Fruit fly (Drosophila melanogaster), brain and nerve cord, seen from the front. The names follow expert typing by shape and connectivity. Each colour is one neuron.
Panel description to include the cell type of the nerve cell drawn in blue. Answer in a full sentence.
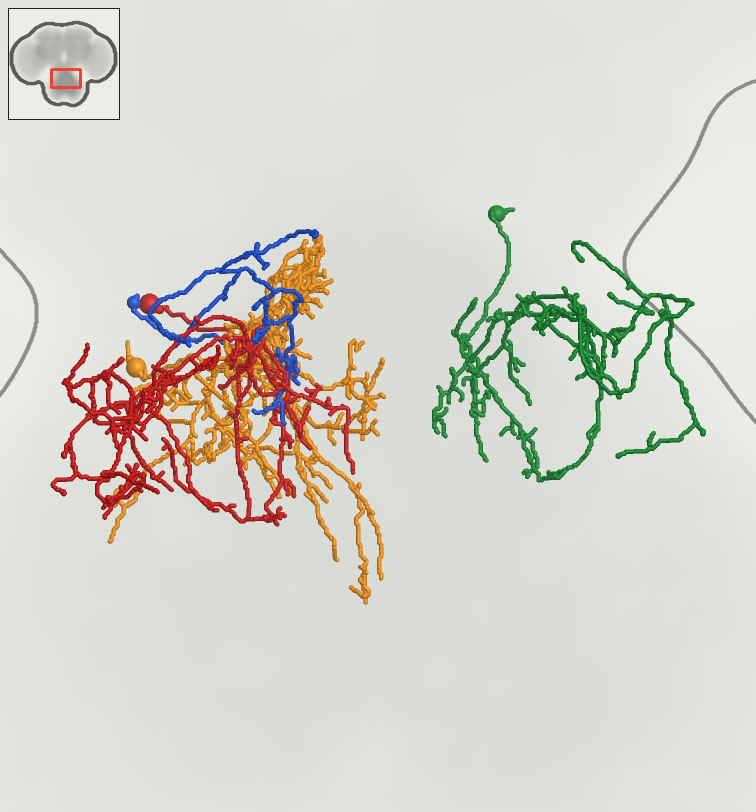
The cell type is IN03B091.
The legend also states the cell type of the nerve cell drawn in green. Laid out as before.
The cell type is IN03B084.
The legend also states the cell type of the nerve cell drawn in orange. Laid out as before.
The cell type is IN12A039.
